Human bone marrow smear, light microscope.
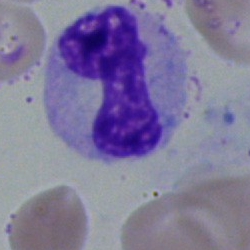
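Band neutrophil, the cell in the middle of this stained bone marrow smear. Its outline is round and smooth, and the nucleus has an upper part and a lower part joined by a narrower waist. The chromatin is dark purple and coarsely clumped, and you won't find any vacuoles in the cytoplasm.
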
